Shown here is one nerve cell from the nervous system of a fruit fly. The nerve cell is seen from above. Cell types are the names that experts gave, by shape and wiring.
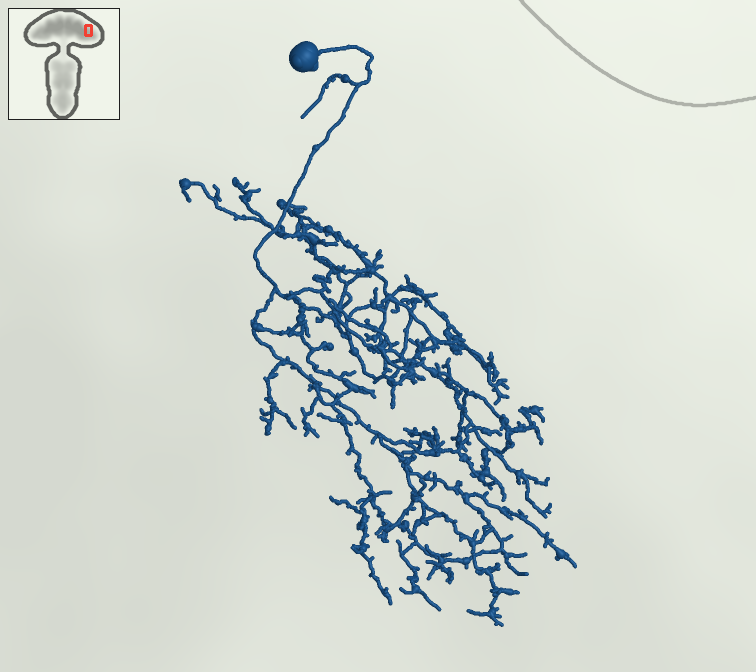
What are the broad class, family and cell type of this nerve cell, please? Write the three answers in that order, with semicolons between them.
optic-lobe intrinsic neuron; Cm; Cm17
